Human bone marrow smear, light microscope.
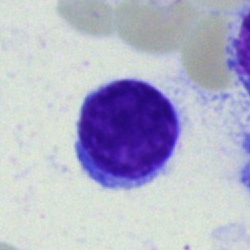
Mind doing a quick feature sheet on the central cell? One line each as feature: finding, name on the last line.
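Shape: round outline
Chromatin: dense, coarsely clumped
Cytoplasm: thin blue rim, widest at the lower left
Identity: lymphocyte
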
